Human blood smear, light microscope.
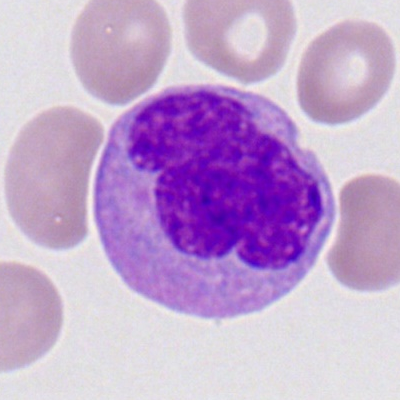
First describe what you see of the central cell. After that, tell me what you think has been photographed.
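Its nucleus is folded and indented but not split into separate lobes, and sits toward the upper right of the cell. More cytoplasm lies below and to the left; it is abundant, pale greyish-lilac and contains fine, faint pinkish-purple granules. The cell is a monocyte.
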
